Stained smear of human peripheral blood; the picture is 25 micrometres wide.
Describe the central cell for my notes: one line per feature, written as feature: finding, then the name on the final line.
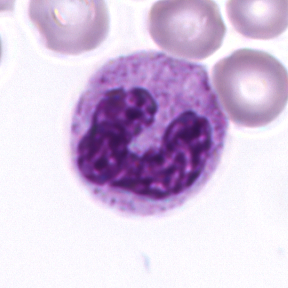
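Size: about 14 micrometres across
Outline: round and smooth, no surface projections
Nucleus: horseshoe-shaped, open side facing upward
Chromatin: dark purple, coarsely clumped
Granules: fine, small, purplish, spread evenly through the cytoplasm
Cell type: band neutrophil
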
